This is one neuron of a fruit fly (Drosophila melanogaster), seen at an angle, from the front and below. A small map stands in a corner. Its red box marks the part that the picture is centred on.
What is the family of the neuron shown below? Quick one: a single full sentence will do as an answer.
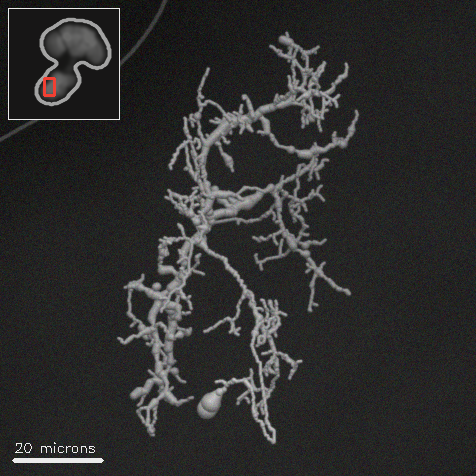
The neuron is recorded as family hemilineage 13A.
